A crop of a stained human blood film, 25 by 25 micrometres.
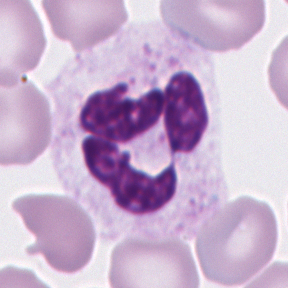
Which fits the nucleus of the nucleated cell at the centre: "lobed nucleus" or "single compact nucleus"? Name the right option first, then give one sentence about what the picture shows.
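Lobed nucleus. The nucleus is divided into three separate lobes.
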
